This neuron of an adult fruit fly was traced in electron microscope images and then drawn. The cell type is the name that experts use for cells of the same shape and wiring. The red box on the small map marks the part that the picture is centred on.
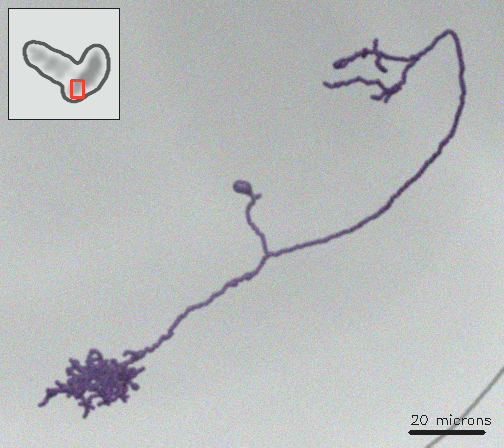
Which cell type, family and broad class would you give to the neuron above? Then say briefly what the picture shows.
Its cell type is MeLo4. Its family is MeLo. It is an optic-lobe intrinsic neuron. The cell body can be seen in the middle of the picture. By the scale bar it is about 120 microns wide in this view.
